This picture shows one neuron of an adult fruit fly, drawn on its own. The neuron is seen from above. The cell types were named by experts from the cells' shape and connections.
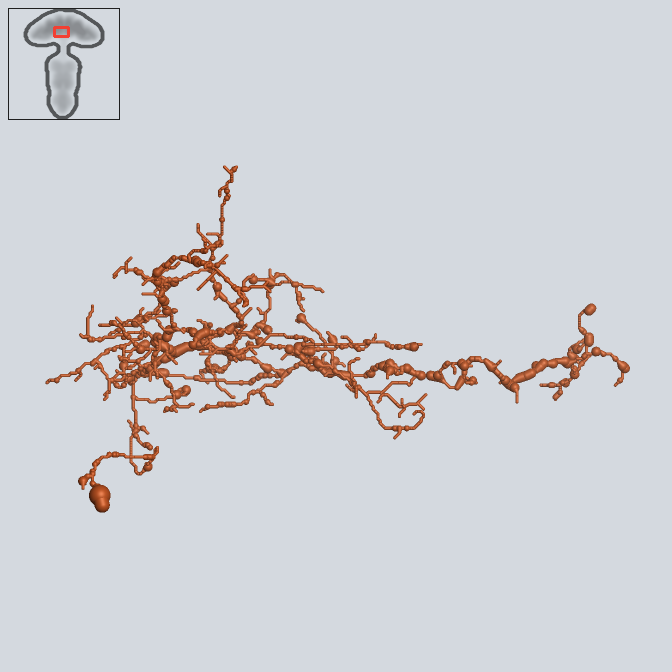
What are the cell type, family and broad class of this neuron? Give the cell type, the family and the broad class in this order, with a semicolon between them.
PS188; hemilineage PSp1; central-brain intrinsic neuron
